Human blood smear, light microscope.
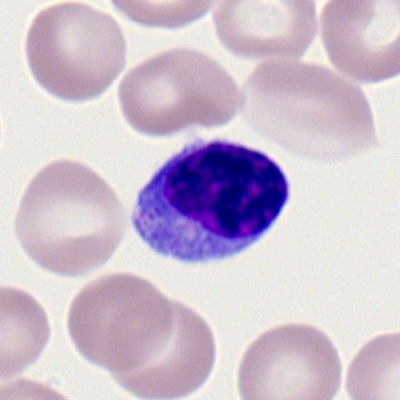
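Lymphocyte, the central cell in this stained blood smear. Notice first its smooth, oval outline. Its nucleus sits off-centre, shifted toward the upper right. Look closely at the chromatin: it is dark purple and gathered into coarse clumps. The cytoplasm curves as a crescent along the lower-left side.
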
